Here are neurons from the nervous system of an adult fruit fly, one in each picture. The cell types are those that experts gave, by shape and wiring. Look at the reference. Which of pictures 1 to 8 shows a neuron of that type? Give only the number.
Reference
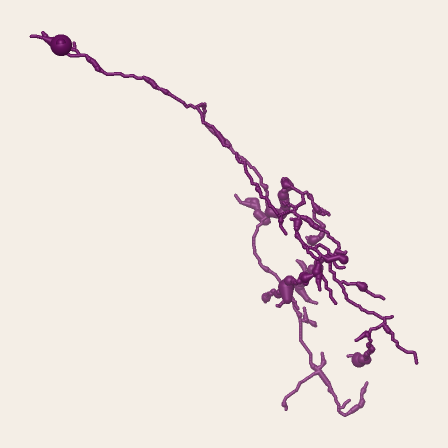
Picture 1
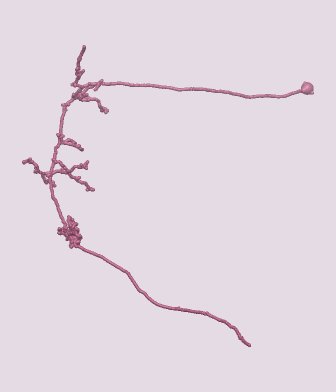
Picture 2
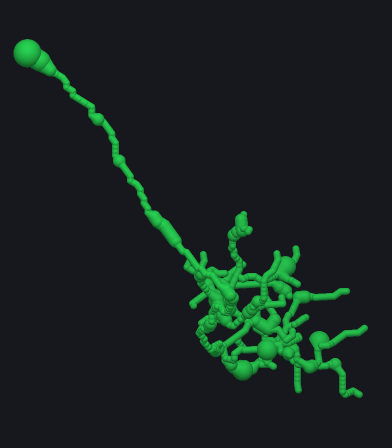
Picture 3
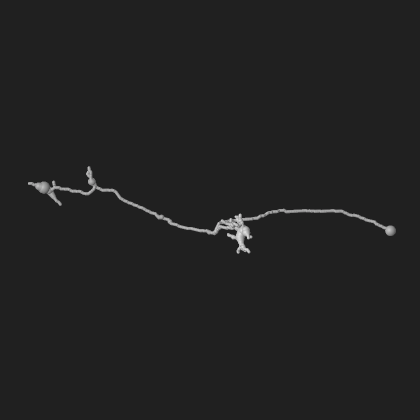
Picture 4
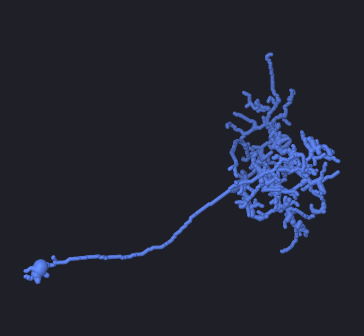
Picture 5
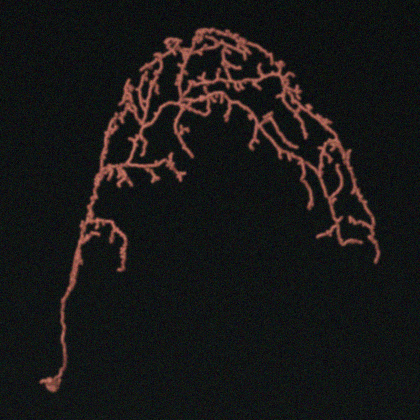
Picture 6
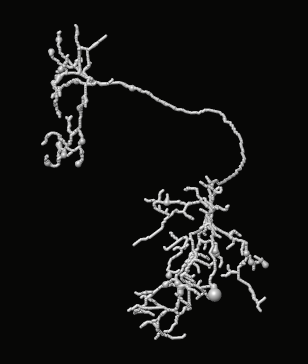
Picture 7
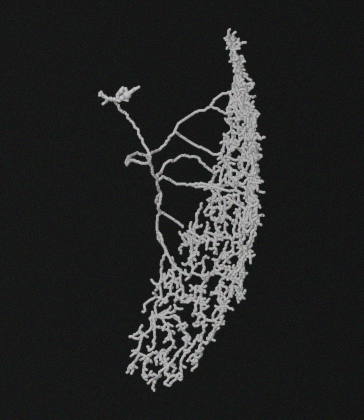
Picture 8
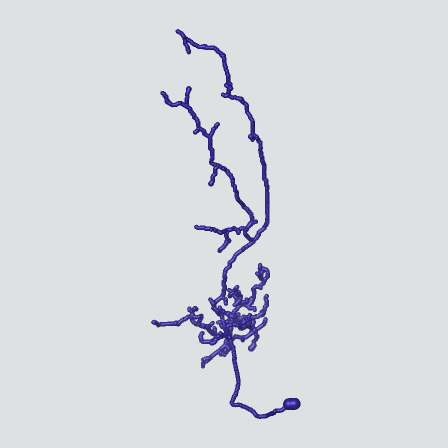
4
